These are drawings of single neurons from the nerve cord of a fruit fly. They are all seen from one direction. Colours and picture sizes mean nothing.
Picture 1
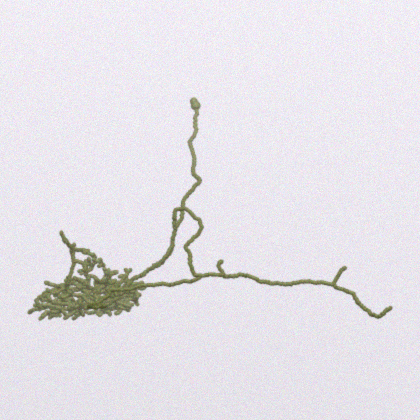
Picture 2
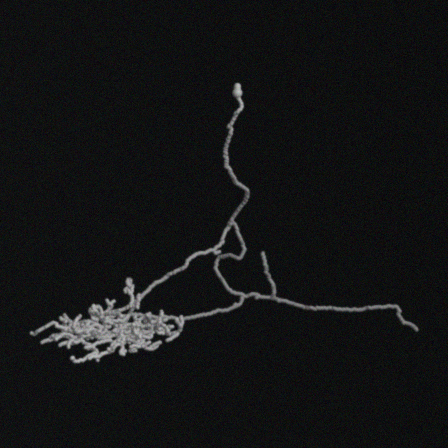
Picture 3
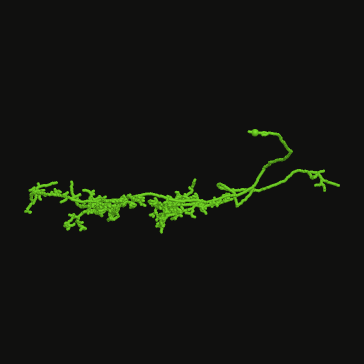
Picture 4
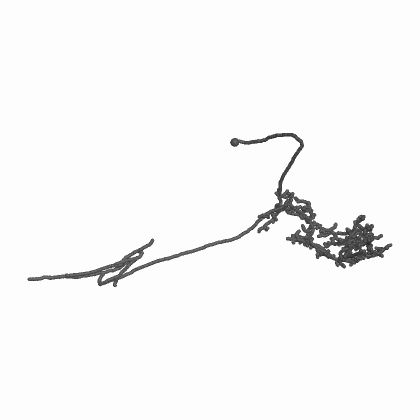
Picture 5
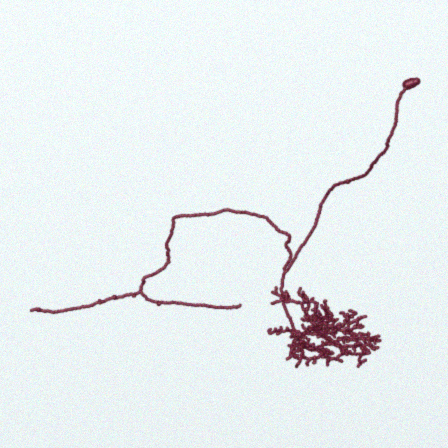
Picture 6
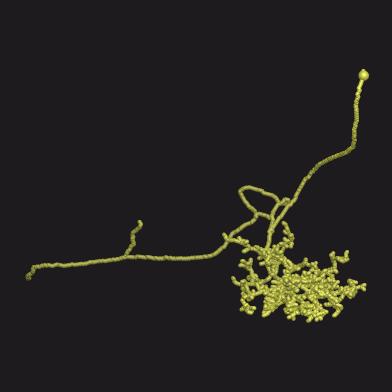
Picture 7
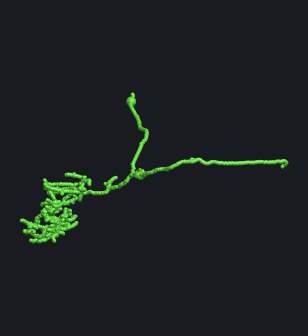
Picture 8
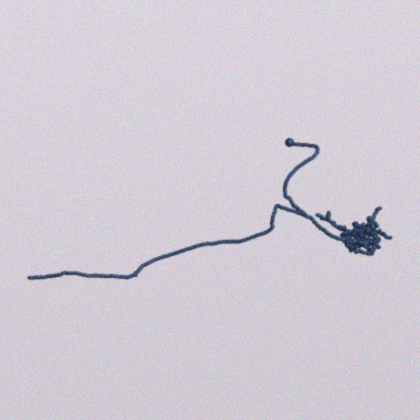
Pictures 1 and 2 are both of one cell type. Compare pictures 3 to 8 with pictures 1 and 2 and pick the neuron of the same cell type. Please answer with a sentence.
The neuron in picture 5 is of the same cell type.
